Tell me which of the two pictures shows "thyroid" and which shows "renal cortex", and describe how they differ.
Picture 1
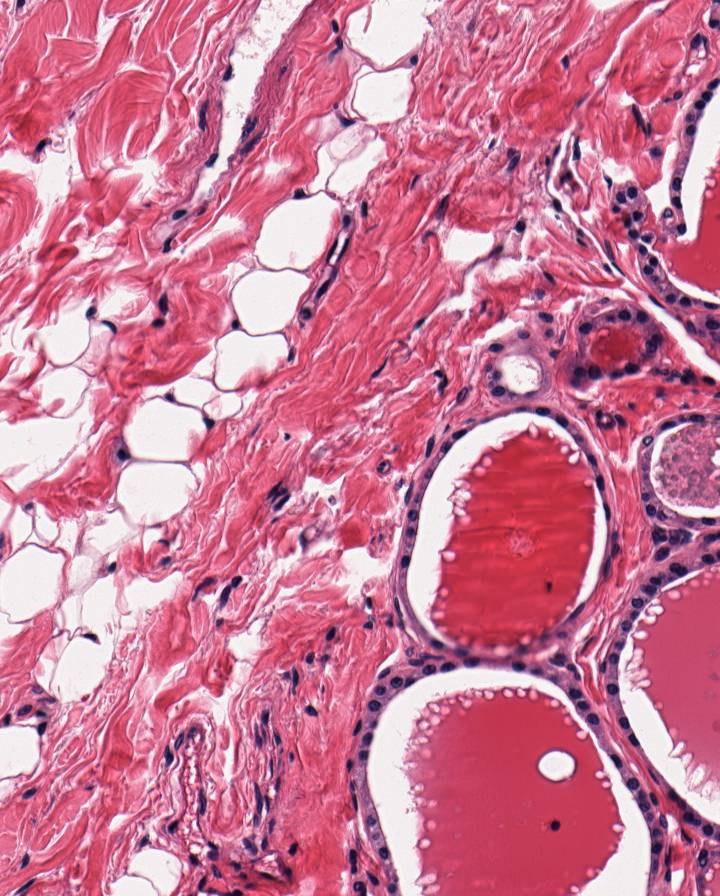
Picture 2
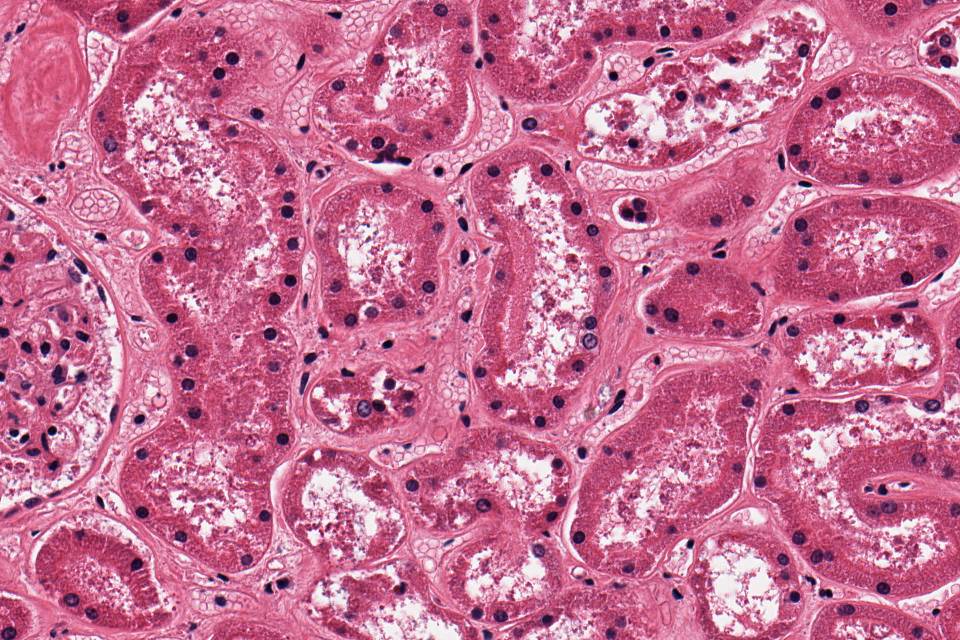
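In picture 1 the tissue is thyroid, in picture 2 renal cortex. Round epithelial follicles occupy the right part of picture 1, each lined by a single layer of low cuboidal to flattened cells with round dark nuclei. Fibrous tissue and fat fill the left and middle: dense, wavy, eosinophilic collagen bundles with sparse elongated nuclei, with adipocytes of empty clear cytoplasm among them in the left half. Picture 2 is crowded with closely set round to oval tubule cross-sections, lined by a single layer of cuboidal cells with abundant granular eosinophilic cytoplasm and round dark nuclei toward the cell base. Most tubule lumens contain ragged pale pink granular material with clear spaces.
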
